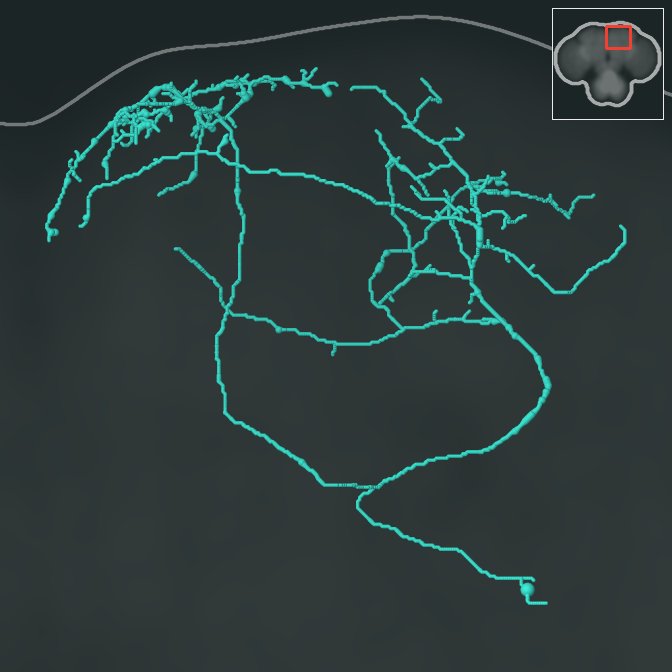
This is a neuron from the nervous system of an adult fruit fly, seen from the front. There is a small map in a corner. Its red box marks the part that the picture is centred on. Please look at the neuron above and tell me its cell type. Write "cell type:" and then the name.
cell type: SMP171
